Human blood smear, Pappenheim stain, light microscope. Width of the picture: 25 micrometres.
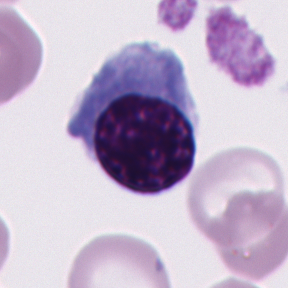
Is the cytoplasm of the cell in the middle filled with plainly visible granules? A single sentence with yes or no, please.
No, its cytoplasm lacks visible granules entirely.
